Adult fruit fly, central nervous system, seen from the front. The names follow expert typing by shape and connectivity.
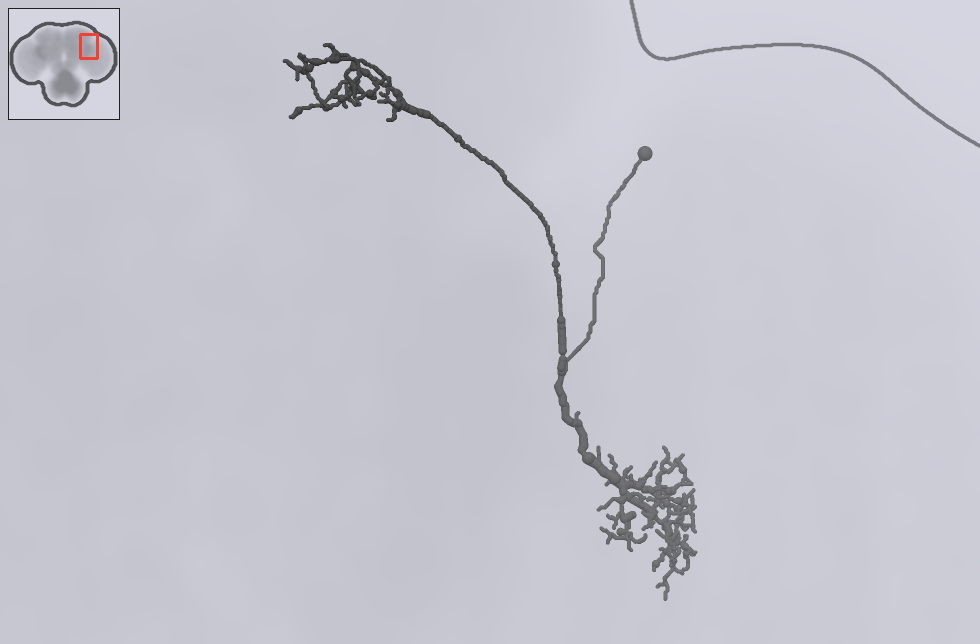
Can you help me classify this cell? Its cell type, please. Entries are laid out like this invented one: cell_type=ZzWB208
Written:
cell_type=LC10d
